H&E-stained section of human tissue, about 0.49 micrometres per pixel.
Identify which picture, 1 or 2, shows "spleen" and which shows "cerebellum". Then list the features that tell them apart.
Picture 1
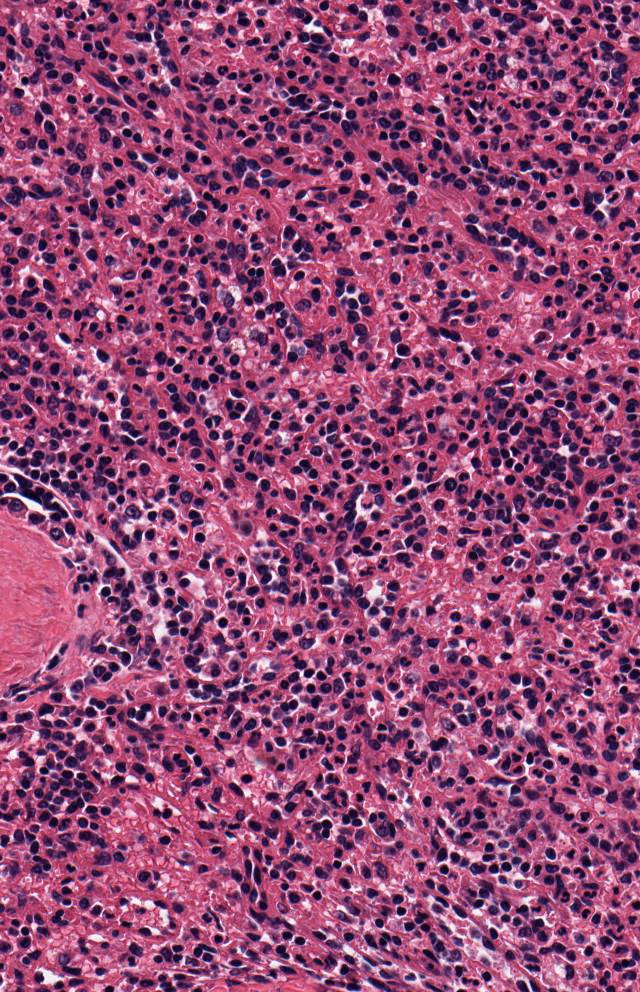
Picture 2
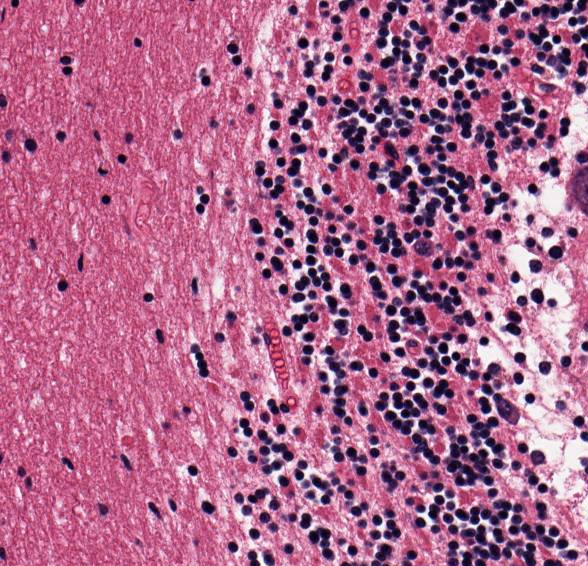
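So: the spleen is picture 1, the cerebellum picture 2. In the first I see a diffuse sheet of densely packed, non-cohesive round cells, most with one small, round, dark nucleus and often a modest pink rim of cytoplasm off to one side. The second, I notice, splits in two: a pale pink fibrillary zone on the left with sparse small dark nuclei, and on the right a crowd of small round dark nuclei with very scant cytoplasm, broken by small pink cell-free islands.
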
